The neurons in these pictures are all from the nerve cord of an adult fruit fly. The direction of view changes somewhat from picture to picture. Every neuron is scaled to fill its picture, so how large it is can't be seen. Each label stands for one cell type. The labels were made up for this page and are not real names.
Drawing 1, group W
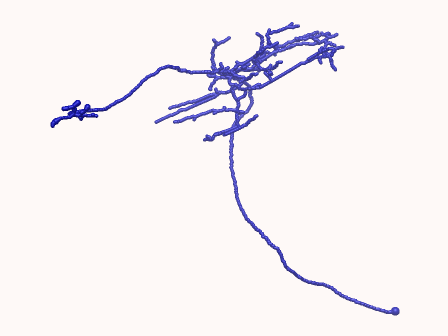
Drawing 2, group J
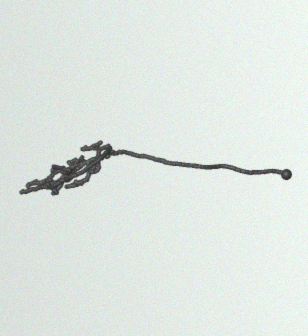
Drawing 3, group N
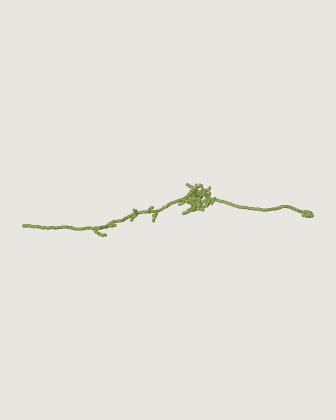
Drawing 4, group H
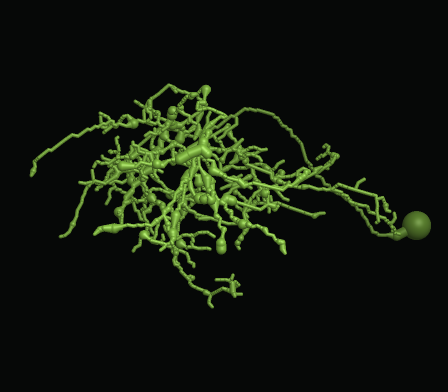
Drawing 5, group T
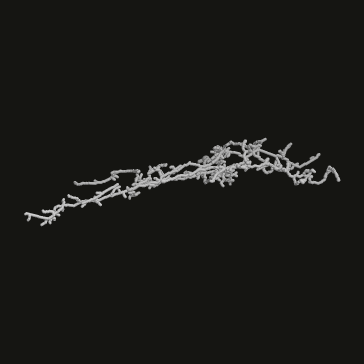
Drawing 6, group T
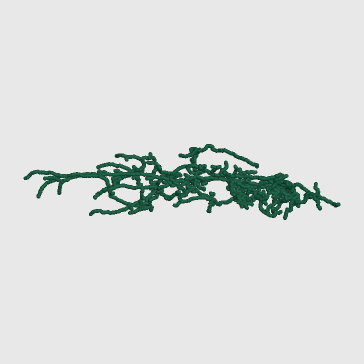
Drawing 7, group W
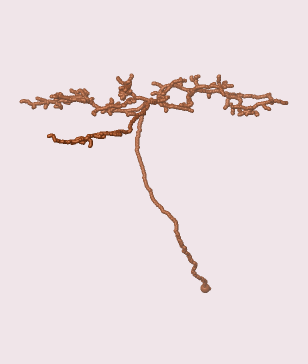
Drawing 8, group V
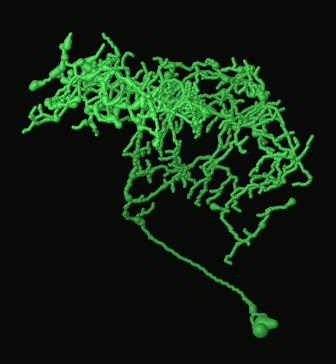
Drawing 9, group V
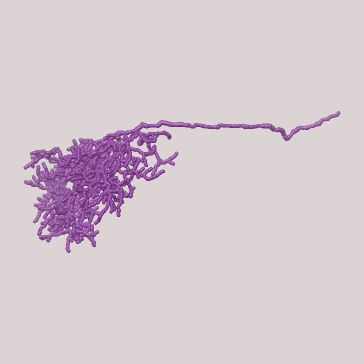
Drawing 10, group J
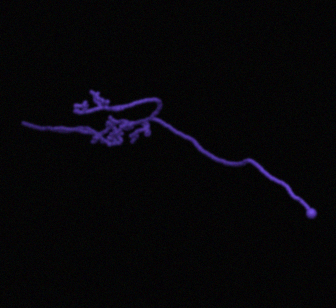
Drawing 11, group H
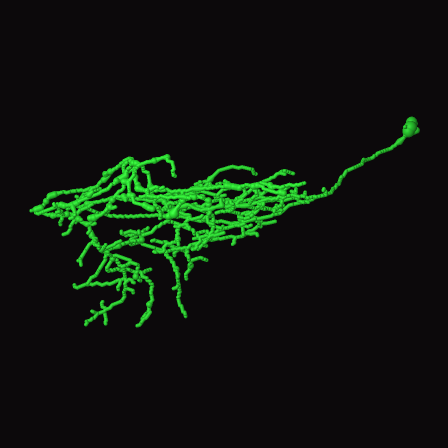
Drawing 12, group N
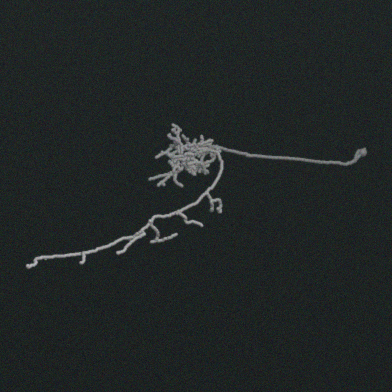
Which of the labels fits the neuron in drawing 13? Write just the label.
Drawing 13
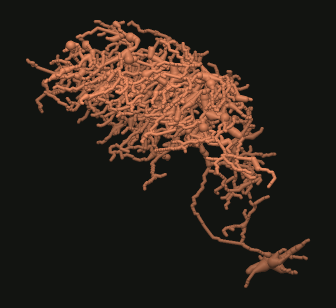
group V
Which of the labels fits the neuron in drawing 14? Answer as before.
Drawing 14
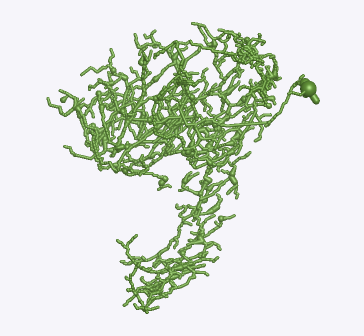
group V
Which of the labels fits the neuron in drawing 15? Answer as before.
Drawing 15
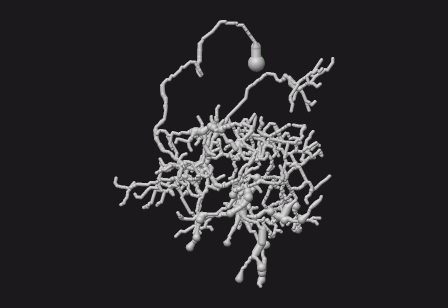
group H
